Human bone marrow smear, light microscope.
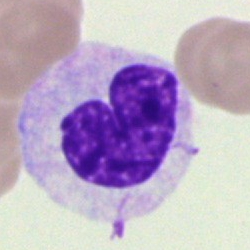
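Band neutrophil, central cell. Outline round. Nucleus kidney-shaped, notch on the upper side. Chromatin dark purple and clumped, with paler gaps between clumps. Small thin tag projecting from the bottom edge.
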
